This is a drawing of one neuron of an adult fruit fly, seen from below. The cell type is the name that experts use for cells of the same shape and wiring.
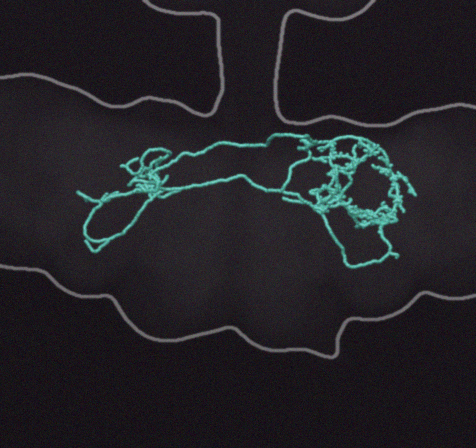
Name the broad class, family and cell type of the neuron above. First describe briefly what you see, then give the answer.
As drawn here it is more than twice as wide as it is tall. This is a central-brain intrinsic neuron. The family is CRZ. Its cell type is CRZ01.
